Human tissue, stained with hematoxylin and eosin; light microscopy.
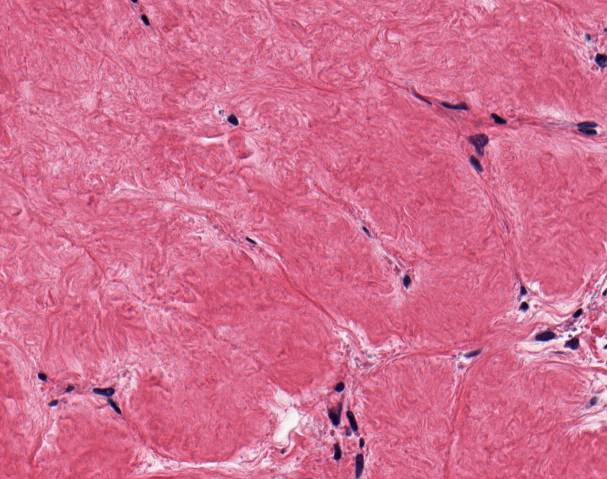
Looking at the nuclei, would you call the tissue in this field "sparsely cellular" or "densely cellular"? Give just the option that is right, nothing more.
Sparsely cellular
